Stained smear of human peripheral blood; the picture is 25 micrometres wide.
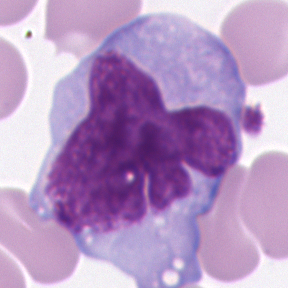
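Monocyte, the cell in the middle. The nucleus looks irregularly folded, and a narrow cleft cuts into its lower edge. Its chromatin seems fine and lacy rather than coarsely clumped. Plenty of pale grey-blue cytoplasm, with a few small clear vacuoles below the nucleus.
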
